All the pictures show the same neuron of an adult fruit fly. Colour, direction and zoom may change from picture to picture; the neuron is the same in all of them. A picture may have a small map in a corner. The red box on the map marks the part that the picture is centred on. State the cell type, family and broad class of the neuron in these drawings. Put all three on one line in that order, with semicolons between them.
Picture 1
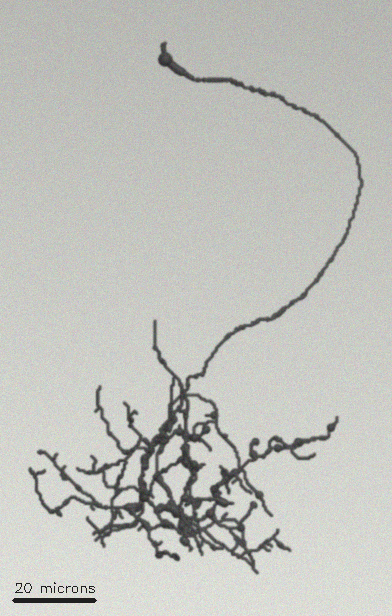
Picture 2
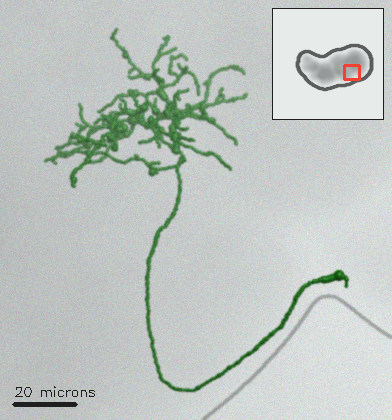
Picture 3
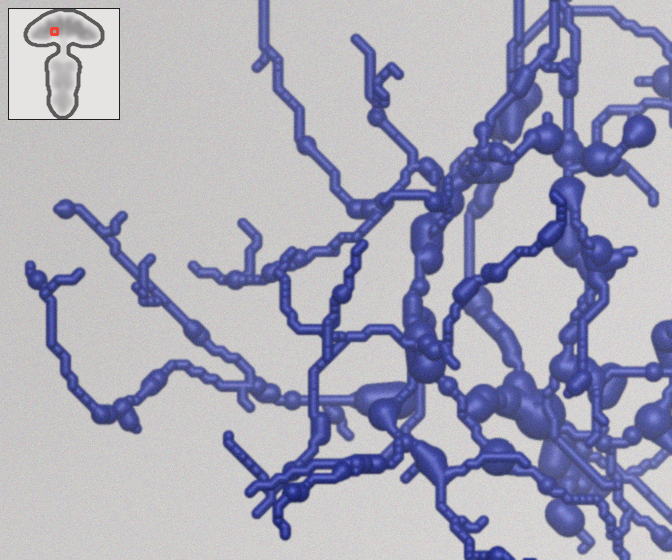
GNG634; hemilineage MD3; central-brain intrinsic neuron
